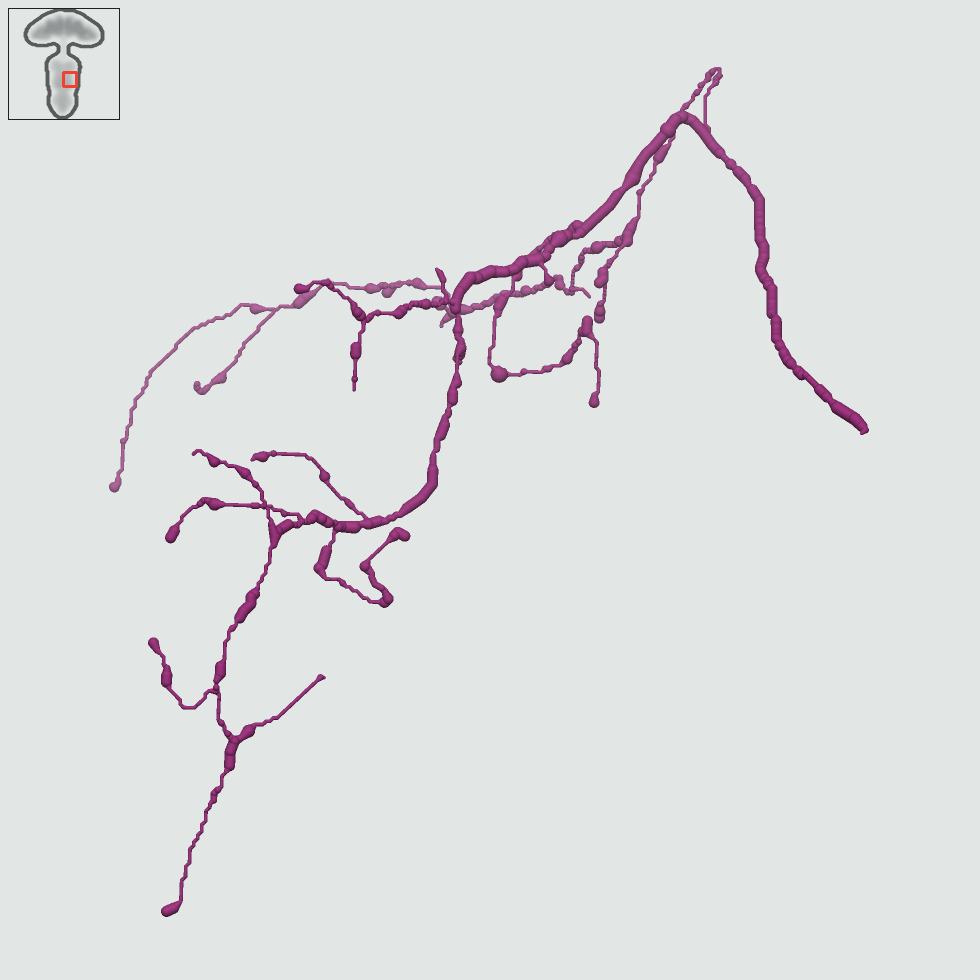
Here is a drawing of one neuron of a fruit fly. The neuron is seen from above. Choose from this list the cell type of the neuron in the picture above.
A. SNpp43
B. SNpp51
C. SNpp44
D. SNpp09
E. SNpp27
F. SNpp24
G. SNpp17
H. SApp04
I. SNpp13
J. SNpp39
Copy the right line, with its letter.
I. SNpp13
